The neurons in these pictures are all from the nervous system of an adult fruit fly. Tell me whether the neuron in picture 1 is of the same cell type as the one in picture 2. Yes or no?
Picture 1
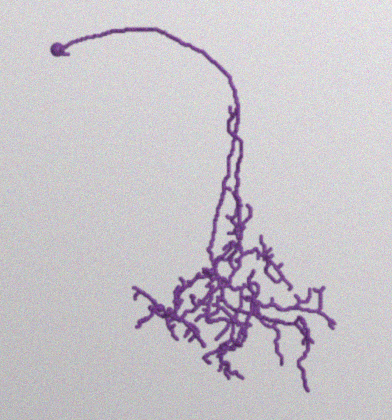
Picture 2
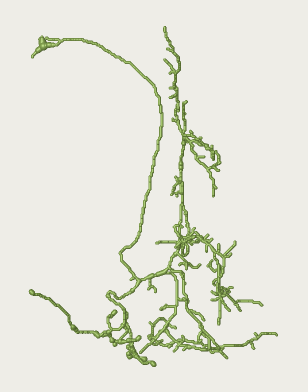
no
